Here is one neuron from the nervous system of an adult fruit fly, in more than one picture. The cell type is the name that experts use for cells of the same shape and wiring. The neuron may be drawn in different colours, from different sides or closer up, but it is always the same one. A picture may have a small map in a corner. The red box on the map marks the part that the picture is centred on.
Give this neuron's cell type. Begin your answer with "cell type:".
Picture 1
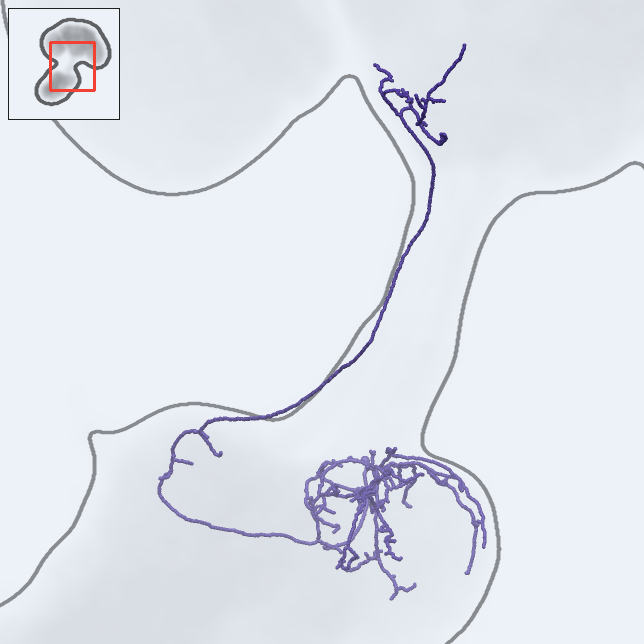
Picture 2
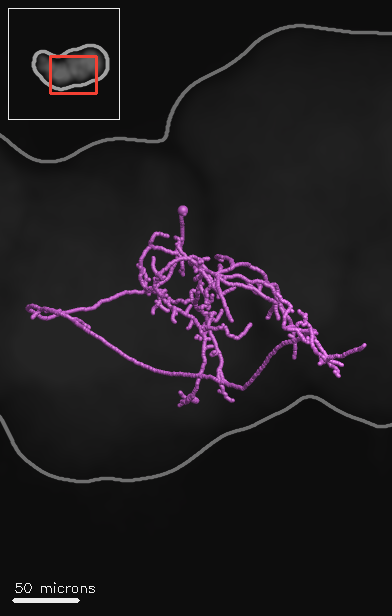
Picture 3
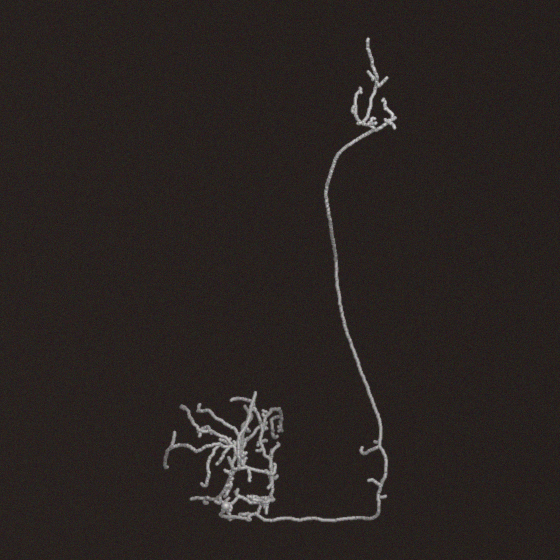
cell type: AN19B044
